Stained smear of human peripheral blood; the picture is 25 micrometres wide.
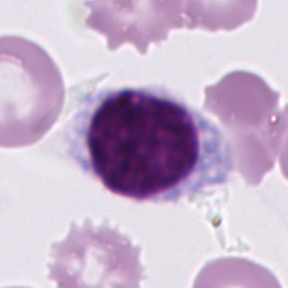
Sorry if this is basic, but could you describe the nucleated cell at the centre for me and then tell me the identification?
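Let's start with the nucleus: it is round in outline, about 10 micrometres across, with a smooth edge showing no indentation or lobes. It fills about 70% of the cell's area. The whole cell measures about 15 by 10 micrometres. Around the nucleus the cytoplasm is pale blue, and you'll notice more of it lies to the right of the nucleus than to the left. Its outer edge is irregular and faint. This is a hairy cell.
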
